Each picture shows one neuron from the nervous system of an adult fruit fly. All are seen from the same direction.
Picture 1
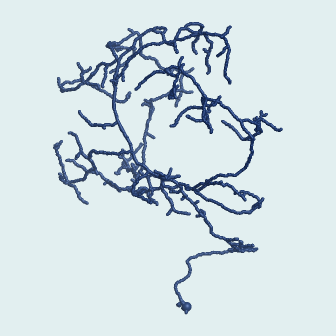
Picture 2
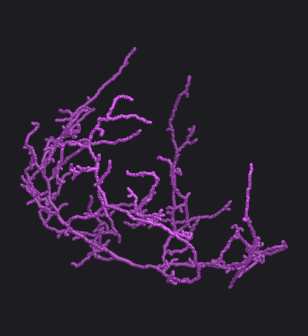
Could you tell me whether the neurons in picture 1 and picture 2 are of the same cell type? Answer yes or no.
no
